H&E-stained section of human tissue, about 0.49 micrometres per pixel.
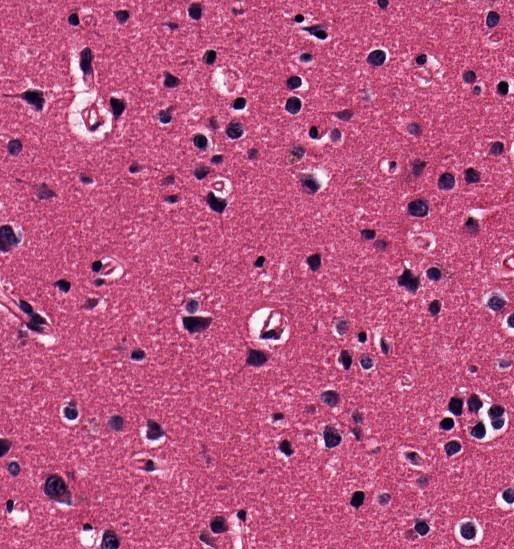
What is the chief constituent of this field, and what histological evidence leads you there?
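Cerebral cortex fills this field. Larger angular cells with dark-staining bodies, some bearing a tapering process, are scattered among the small nuclei.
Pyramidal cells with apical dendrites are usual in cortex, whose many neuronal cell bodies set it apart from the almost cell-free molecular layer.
Most numerous are small round dark nuclei with little visible cytoplasm, lying singly in a finely granular pink background without organised units.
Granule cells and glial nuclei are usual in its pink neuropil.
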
